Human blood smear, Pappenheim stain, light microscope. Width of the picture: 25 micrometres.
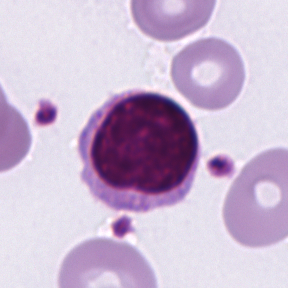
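Large granular lymphocyte at the centre. Looking along its lower edge, I see the rim of cytoplasm is widest there. The nucleus sits off-centre toward the upper right, almost reaching the cell edge. I find no vacuoles in the cytoplasm, and its outer edge looks slightly ragged rather than smooth.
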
